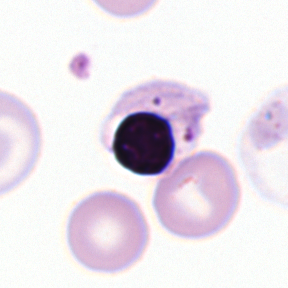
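Normoblast from a stained peripheral blood smear; it is about 1.25 times as wide as a whole red cell in view. The nucleus is round, sharp-edged and smooth, without notches or lobes, lies toward the lower left and fills about 40% of the cell's area. Its chromatin is dense and nearly black, with almost no structure visible. The cytoplasm is broad above and to the right, thin on the left, and holds two small dark purple dots.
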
